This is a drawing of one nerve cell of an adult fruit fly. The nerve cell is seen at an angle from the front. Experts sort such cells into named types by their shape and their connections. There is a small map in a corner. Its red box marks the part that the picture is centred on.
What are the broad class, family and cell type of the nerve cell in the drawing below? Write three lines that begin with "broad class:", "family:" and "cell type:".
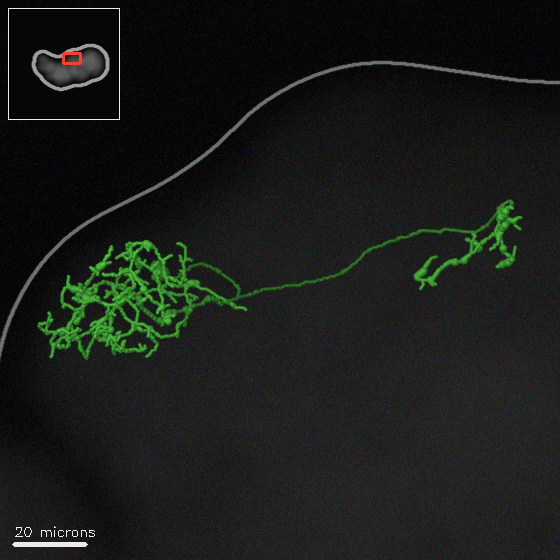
broad class: central-brain intrinsic neuron
family: hemilineage DL2_dorsal
cell type: LHPV5a1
